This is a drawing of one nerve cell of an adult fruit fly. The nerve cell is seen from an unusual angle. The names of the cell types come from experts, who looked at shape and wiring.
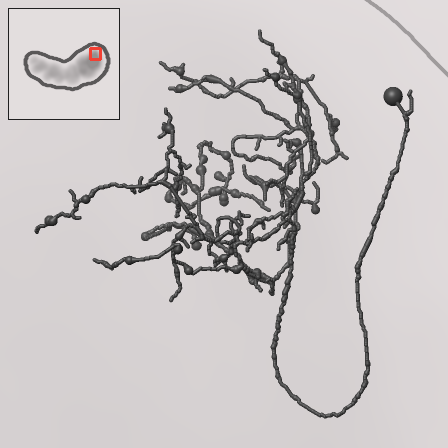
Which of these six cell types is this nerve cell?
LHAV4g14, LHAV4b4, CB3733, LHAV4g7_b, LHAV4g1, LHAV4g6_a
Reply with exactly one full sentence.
The cell type of the nerve cell here is CB3733.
